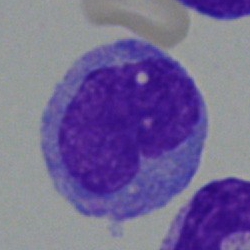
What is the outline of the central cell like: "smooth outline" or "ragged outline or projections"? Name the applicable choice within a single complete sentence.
There is a ragged or frayed edge, or there are projections, blebs or tags, on this cell.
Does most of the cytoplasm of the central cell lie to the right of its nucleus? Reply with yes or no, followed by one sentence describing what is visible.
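Yes. The cytoplasm forms a moderate rim that is widest at the lower right.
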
